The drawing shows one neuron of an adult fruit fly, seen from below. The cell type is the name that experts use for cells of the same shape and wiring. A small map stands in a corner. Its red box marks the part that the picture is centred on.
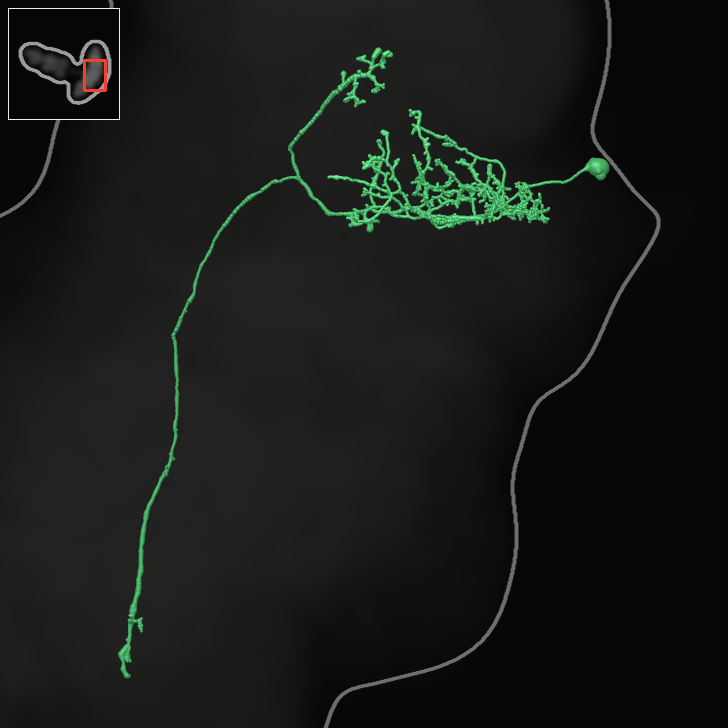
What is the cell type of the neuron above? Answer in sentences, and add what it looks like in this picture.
The cell type is SAD051_a. It is a central-brain intrinsic neuron. It lies in the brain. As drawn here it is taller than it is wide.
